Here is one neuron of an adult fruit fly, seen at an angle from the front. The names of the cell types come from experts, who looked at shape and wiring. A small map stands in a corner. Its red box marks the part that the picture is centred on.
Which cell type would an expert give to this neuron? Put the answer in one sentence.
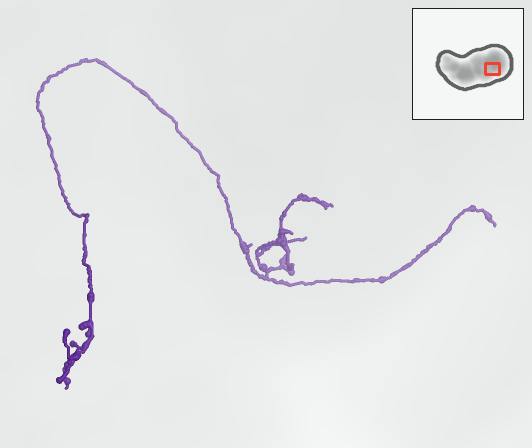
The cell type is ORN_VA2.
